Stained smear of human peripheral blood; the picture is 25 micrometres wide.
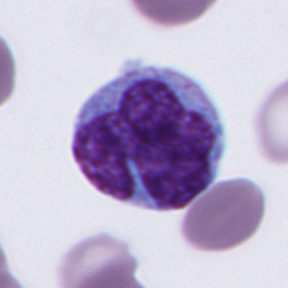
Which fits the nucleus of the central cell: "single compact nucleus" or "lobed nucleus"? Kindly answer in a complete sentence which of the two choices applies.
The nucleus of the cell is made of distinct lobes, not one mass.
